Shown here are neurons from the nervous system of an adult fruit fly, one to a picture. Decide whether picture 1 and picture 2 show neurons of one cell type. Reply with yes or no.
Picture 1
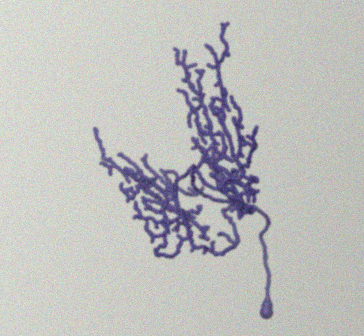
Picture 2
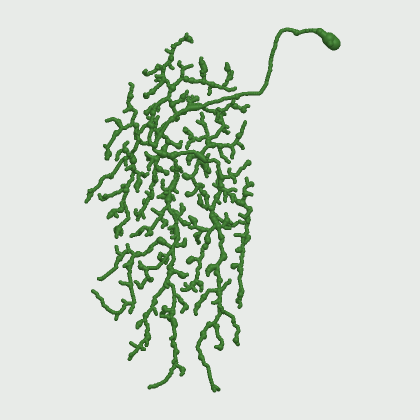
no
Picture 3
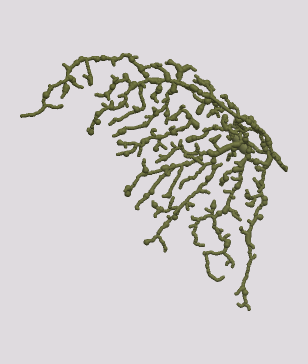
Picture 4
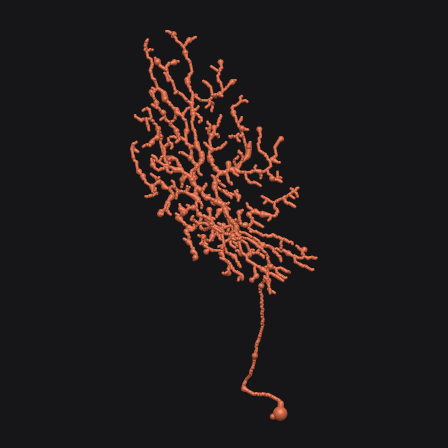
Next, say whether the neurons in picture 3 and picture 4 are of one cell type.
yes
